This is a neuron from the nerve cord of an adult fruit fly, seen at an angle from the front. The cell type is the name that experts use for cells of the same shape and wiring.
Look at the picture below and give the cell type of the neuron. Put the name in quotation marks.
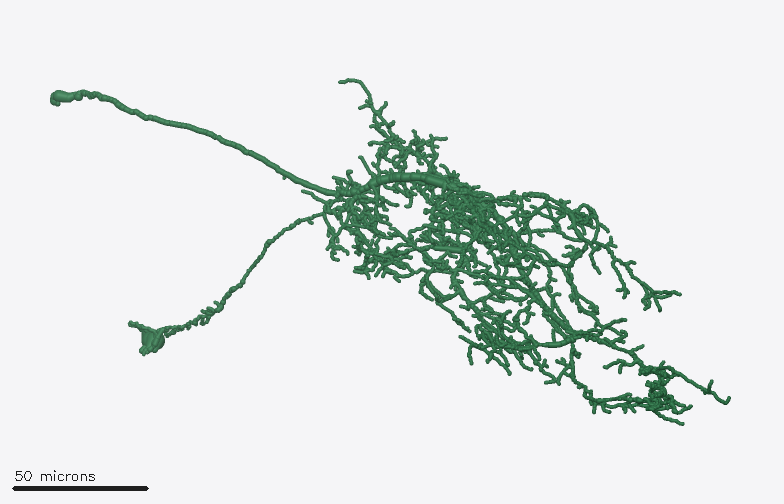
"MNhm03"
